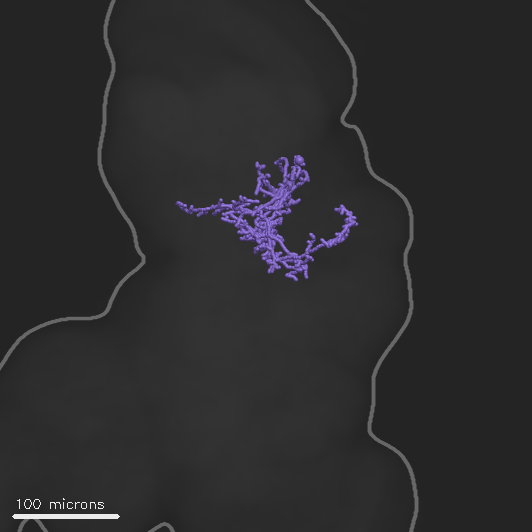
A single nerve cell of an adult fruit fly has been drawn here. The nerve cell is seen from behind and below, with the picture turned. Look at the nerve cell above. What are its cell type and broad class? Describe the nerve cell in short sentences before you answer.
From left to right in the picture it spans about 170 microns. In this view it is wider than it is tall. Its cell type is LAL111. Its broad class is central-brain intrinsic neuron.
